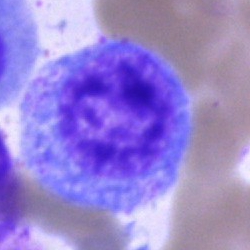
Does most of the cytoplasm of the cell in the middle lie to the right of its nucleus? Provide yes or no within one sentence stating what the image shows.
No, this cell has its nucleus set toward the right.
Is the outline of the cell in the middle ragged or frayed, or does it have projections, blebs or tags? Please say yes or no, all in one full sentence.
No, the cell is bounded by a smooth, even outline.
